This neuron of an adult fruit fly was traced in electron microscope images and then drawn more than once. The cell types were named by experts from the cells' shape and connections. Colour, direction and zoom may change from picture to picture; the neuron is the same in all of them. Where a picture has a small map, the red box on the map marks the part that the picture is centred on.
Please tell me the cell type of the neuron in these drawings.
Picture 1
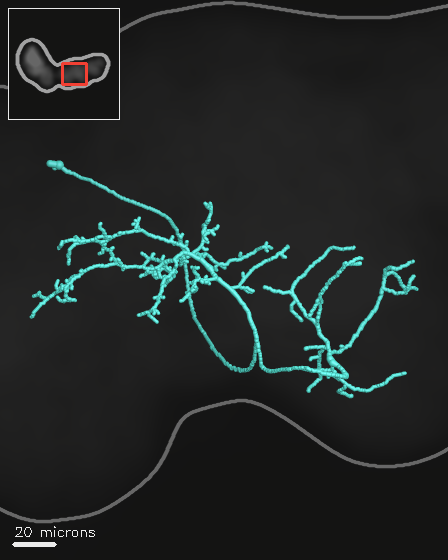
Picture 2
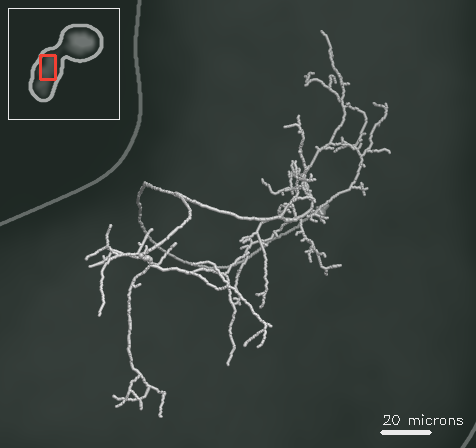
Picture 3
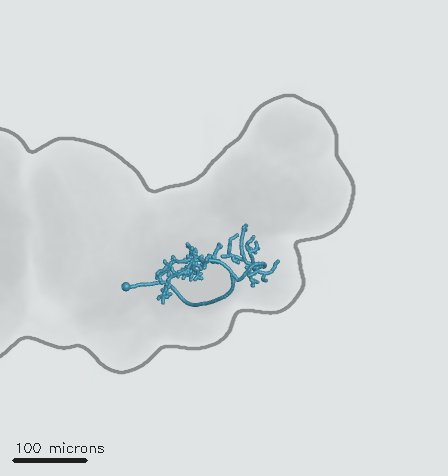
IN01A050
